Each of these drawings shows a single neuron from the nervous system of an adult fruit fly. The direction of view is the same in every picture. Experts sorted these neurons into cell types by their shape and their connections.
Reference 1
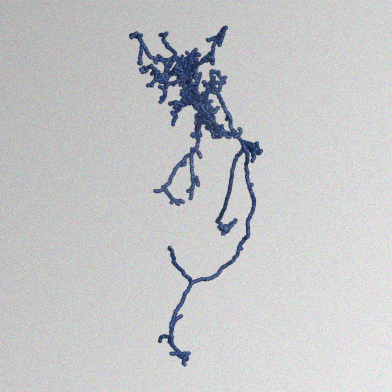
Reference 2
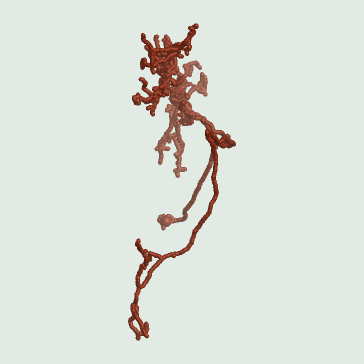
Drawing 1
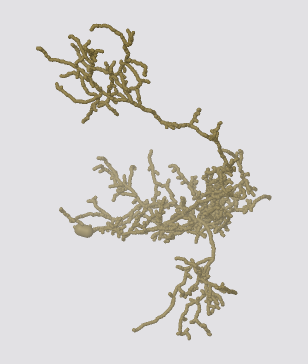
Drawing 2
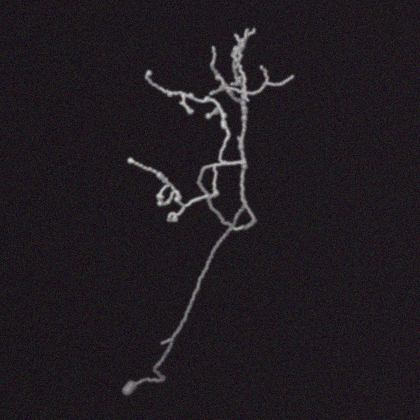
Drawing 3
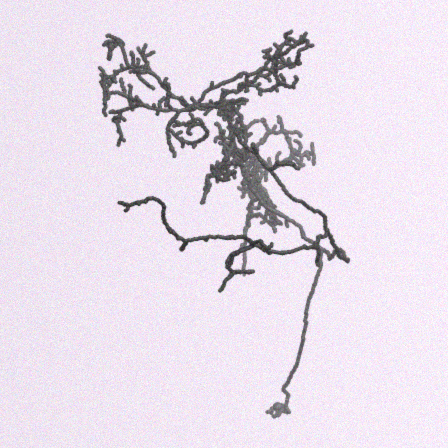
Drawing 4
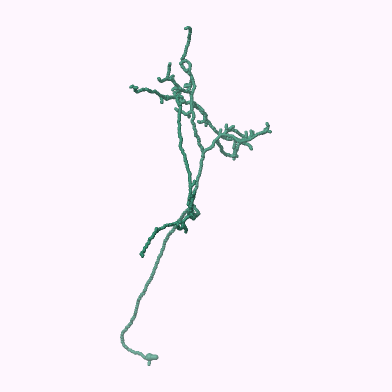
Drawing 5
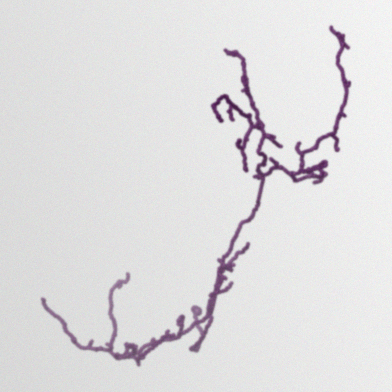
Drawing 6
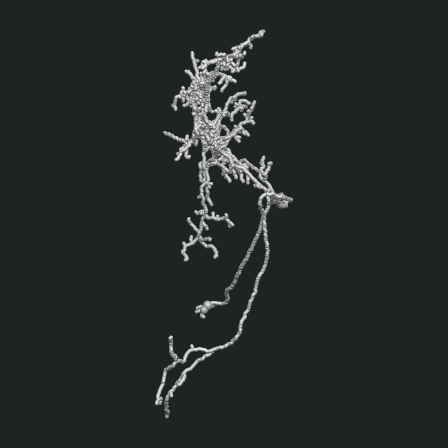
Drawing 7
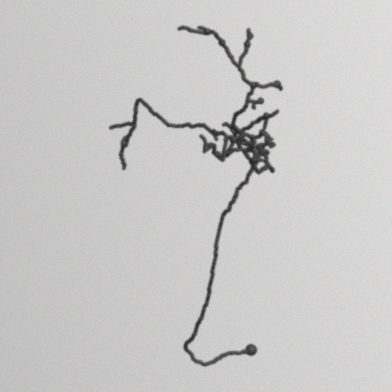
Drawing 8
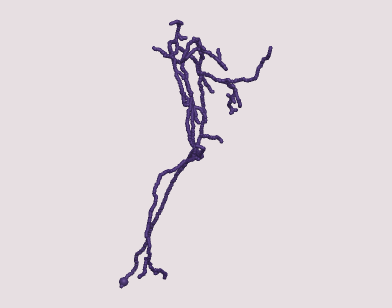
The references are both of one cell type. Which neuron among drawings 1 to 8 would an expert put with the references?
Drawing 6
